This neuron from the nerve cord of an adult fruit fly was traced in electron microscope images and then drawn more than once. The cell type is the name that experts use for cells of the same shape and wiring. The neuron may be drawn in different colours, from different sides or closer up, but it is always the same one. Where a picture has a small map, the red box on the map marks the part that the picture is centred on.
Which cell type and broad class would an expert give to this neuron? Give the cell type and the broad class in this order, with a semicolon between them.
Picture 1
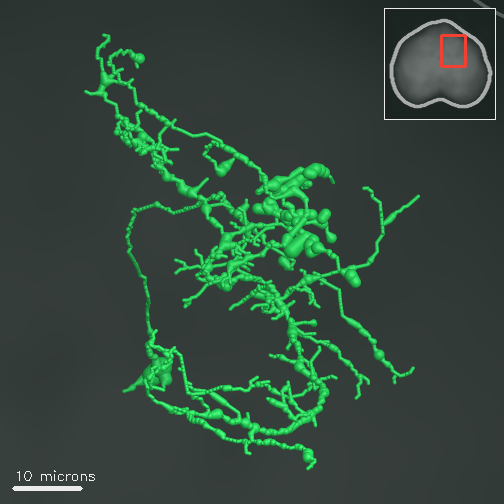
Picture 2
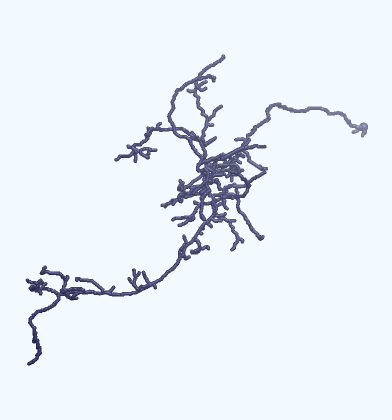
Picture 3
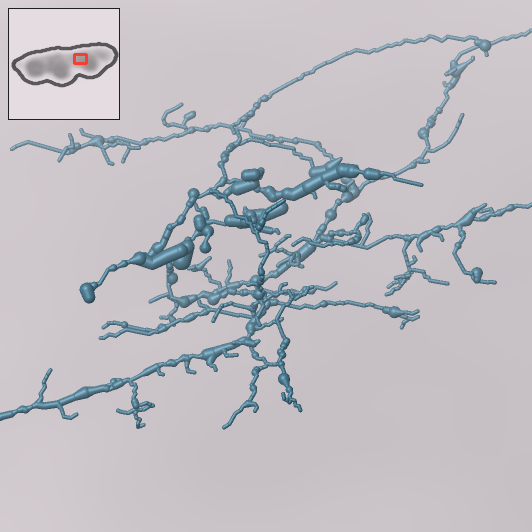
INXXX347; nerve-cord intrinsic neuron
